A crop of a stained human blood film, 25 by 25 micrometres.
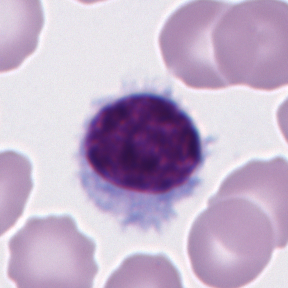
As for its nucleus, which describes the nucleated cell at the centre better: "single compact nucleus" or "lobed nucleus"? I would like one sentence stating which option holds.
The nucleus of this cell is one compact round, oval or kidney-shaped mass.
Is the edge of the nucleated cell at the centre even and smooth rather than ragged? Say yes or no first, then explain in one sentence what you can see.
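No. Fine hair-like projections fringe the cell's border.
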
